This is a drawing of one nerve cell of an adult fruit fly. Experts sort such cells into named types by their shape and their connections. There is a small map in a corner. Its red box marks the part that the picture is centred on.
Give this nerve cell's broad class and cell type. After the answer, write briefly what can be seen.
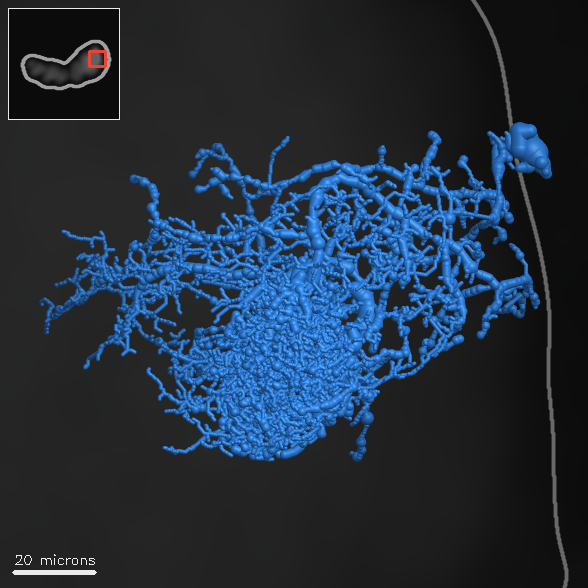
It is a central-brain intrinsic neuron. Its cell type is PVLP061. Its cell body lies at the upper right of the picture. From left to right in the picture it spans about 130 microns. More than a hundred branch ends can be seen.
